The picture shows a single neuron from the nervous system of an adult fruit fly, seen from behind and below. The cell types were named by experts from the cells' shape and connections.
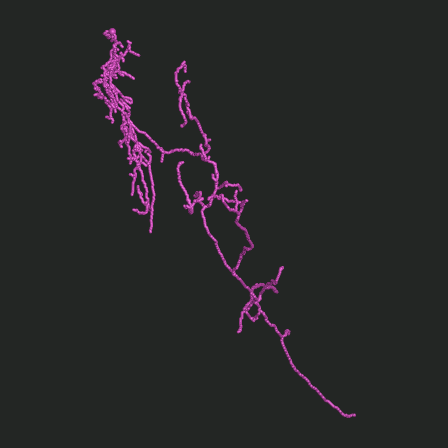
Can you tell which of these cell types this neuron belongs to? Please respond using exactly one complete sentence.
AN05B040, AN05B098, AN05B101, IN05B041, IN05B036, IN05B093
It is IN05B093 that names the cell type of this neuron.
